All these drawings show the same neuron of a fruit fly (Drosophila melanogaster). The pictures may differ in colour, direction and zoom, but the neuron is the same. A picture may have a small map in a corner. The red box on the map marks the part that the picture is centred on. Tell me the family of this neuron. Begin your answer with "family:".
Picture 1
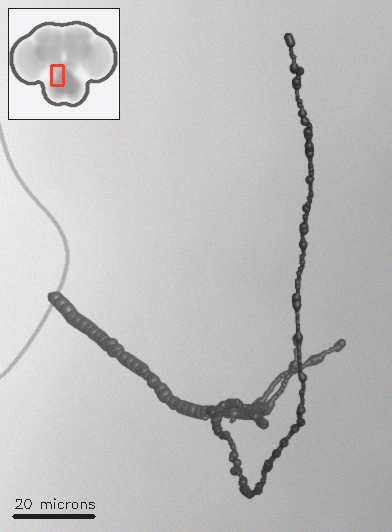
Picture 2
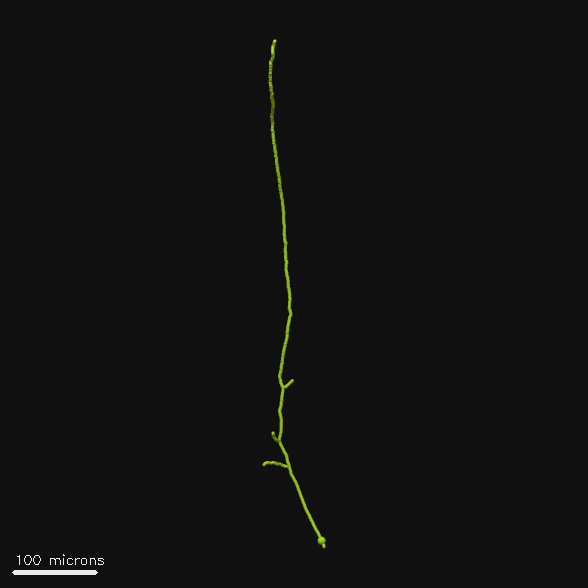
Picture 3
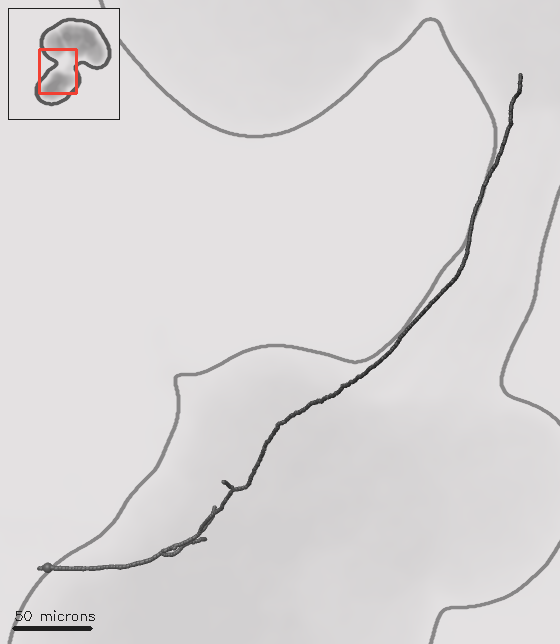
family: class mechanosensory proprioceptive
